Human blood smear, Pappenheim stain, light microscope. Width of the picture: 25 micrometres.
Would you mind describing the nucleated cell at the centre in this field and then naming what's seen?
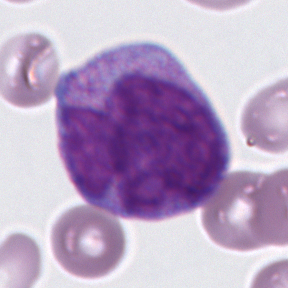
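There's a cleft running roughly from top to bottom, so the nucleus is folded. It's about 15 by 12 micrometres and fills about 70% of the cell's area. Chromatin's finely textured, not gathered into coarse dense clumps. The cytoplasm, widest at the upper left, holds fine purplish granules. That's an atypical promyelocyte.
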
